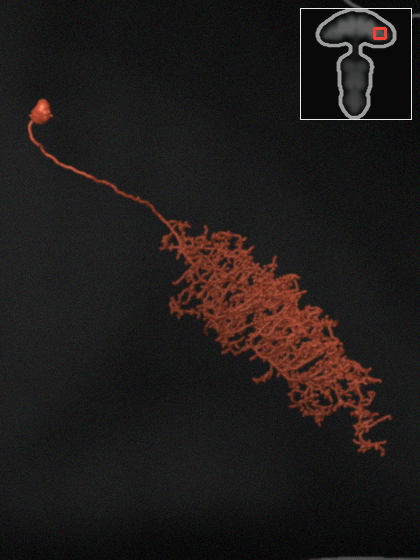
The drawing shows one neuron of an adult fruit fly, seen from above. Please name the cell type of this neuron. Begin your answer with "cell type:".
cell type: Pm6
